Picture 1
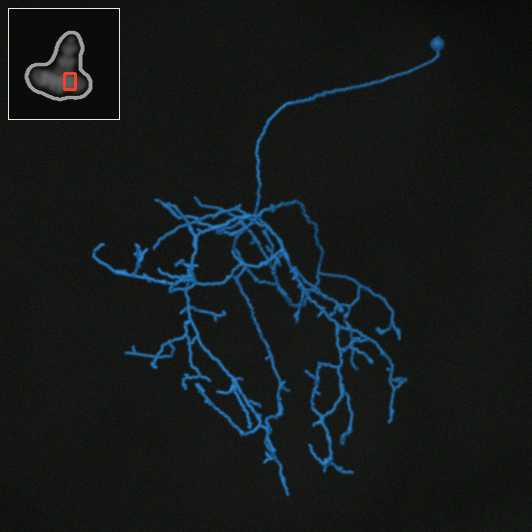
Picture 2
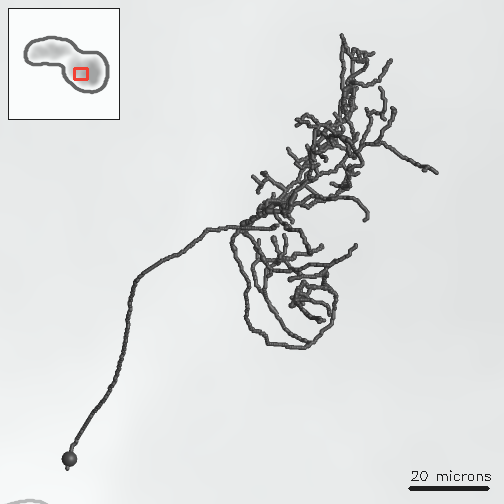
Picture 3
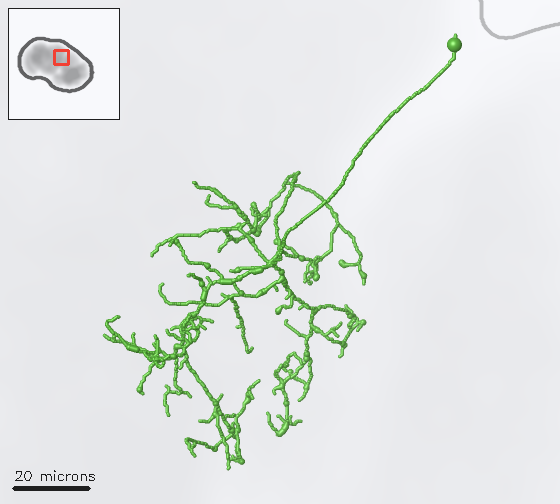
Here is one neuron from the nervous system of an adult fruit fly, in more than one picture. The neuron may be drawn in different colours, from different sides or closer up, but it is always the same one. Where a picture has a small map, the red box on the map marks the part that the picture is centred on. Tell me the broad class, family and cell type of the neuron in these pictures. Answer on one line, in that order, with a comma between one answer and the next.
central-brain intrinsic neuron, hemilineage VPNp&v1_posterior, PVLP112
